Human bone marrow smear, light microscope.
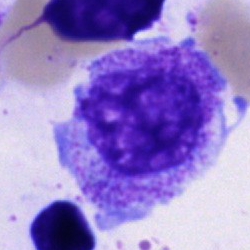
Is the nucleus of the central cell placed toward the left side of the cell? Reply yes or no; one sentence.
No, the cell holds its nucleus toward the right.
